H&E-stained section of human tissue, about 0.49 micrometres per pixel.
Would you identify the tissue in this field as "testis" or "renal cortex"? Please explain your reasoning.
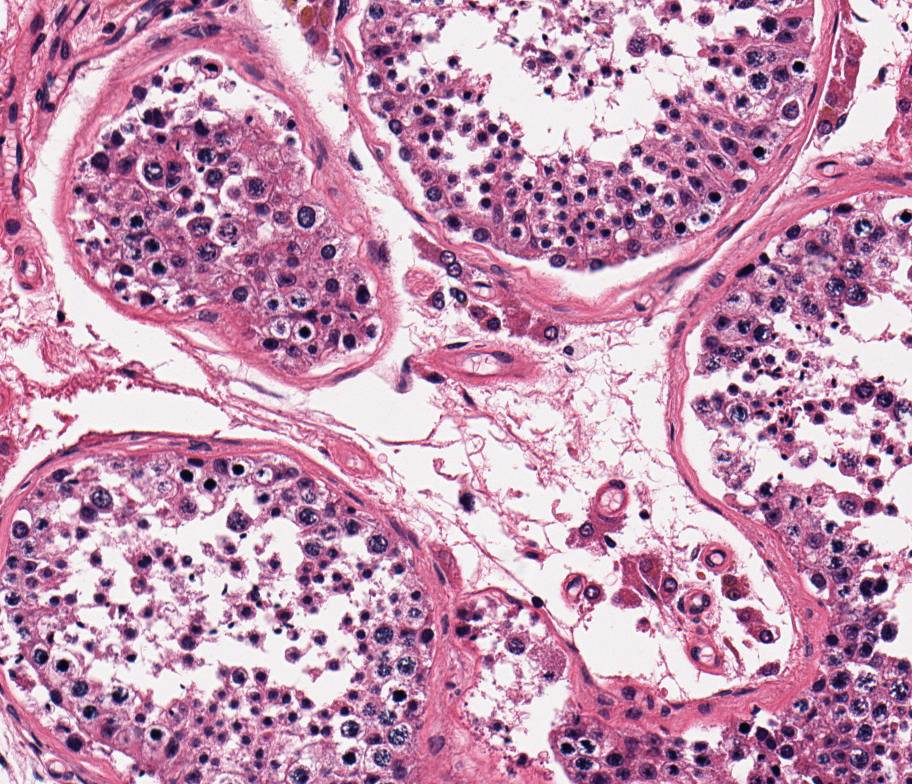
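Testis. What settles it is that each of the five rounded tubules is packed with many layers of rounded cells with dark round nuclei. They crowd round a central strip of loose tissue, and below and right of centre in it lies a small group of polygonal cells with pink cytoplasm and round nuclei.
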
